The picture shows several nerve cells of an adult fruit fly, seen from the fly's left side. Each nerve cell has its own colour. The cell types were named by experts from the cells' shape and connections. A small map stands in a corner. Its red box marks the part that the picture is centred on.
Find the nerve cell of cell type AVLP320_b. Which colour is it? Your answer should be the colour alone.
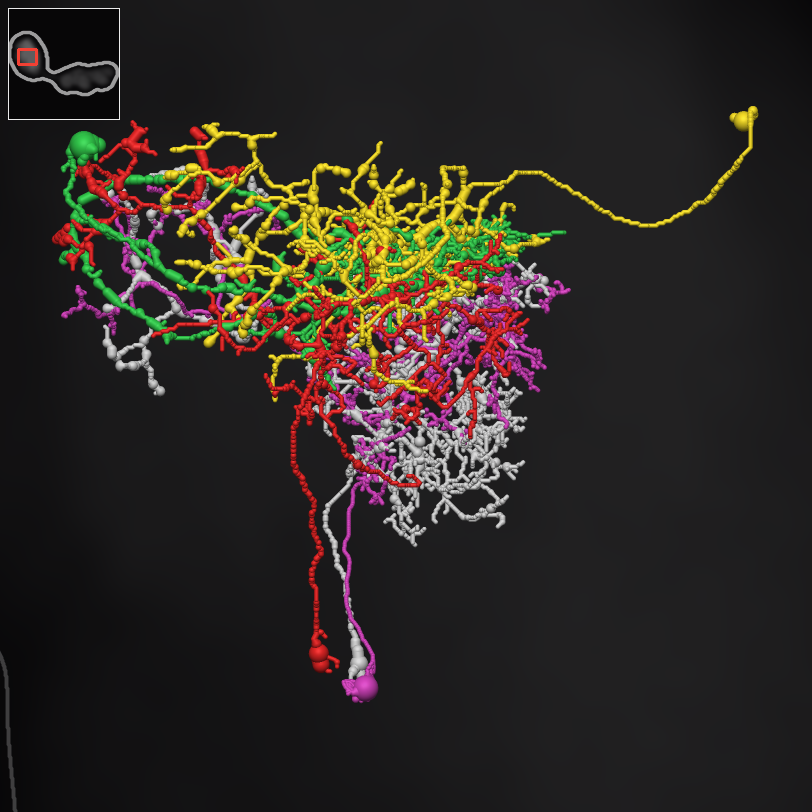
red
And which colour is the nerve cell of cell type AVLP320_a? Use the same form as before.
magenta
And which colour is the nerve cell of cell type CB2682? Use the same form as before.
white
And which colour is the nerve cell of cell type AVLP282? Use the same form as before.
green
